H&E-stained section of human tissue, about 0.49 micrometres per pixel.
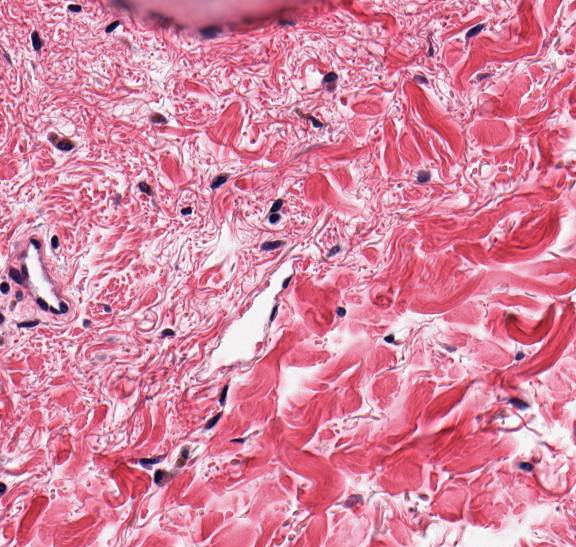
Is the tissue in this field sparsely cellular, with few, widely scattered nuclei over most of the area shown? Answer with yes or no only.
Yes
